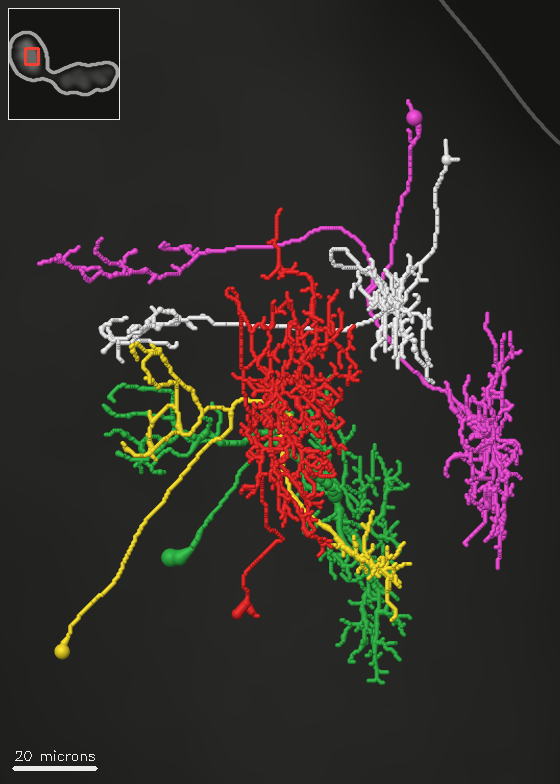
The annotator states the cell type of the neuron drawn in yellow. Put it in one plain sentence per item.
The cell type is LC12.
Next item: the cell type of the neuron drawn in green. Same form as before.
The cell type is LC4.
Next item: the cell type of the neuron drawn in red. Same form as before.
The cell type is Li25.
